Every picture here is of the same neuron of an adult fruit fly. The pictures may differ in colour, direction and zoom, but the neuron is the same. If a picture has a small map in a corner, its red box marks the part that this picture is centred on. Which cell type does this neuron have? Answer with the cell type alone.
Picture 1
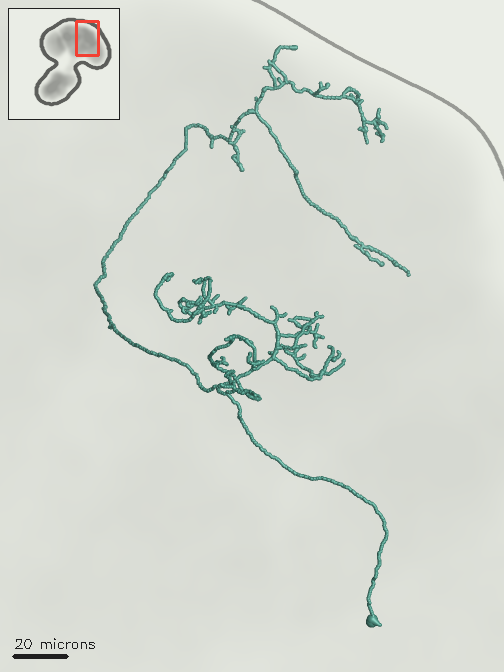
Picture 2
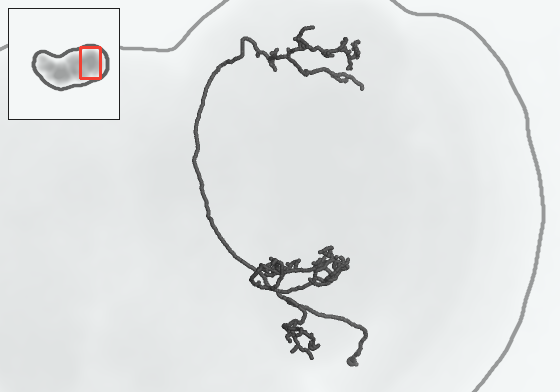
M_lvPNm32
